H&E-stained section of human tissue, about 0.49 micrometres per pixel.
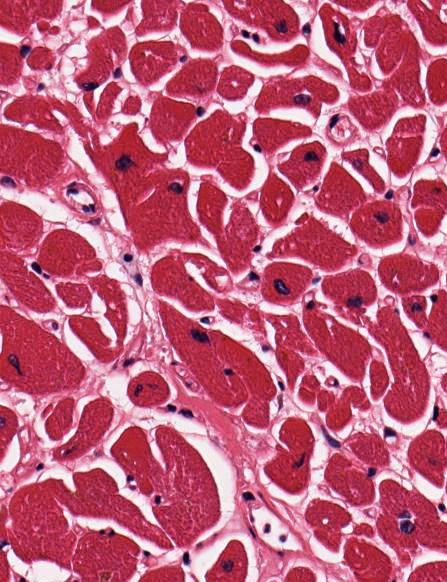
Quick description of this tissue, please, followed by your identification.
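You'll see the muscle fibres here are cut mostly in cross or oblique section right across the field, so they sit as separate irregular islands. A lot of the profiles are lobed, branched or otherwise irregular rather than round. Where a fibre shows a nucleus, there's just one, sitting in the centre. The cytoplasm takes a deep, fairly even red. This is the left ventricle of the heart.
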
